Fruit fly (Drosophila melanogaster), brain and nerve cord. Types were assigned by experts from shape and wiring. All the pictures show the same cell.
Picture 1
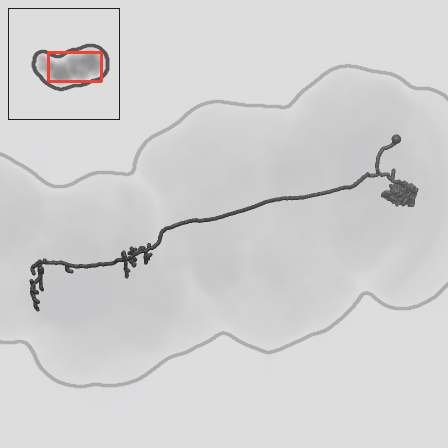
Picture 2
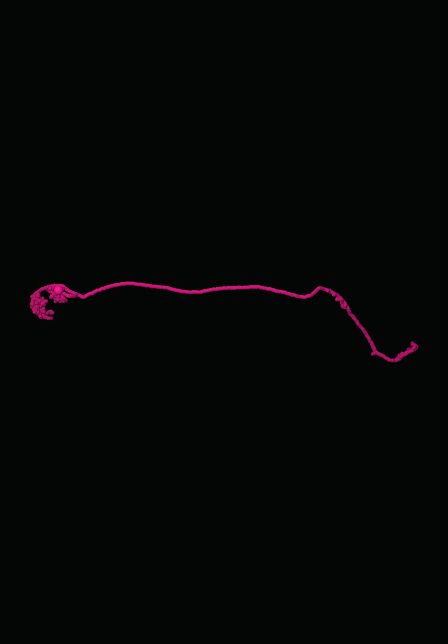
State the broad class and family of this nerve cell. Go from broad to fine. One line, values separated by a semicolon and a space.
optic-lobe intrinsic neuron; hemilineage VPNp1_lateral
